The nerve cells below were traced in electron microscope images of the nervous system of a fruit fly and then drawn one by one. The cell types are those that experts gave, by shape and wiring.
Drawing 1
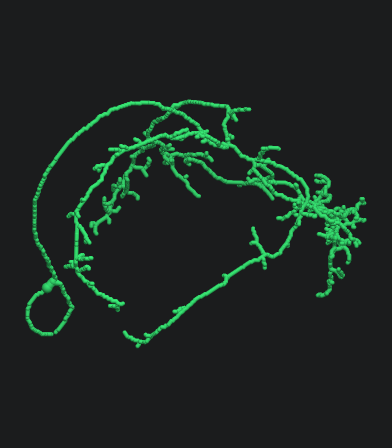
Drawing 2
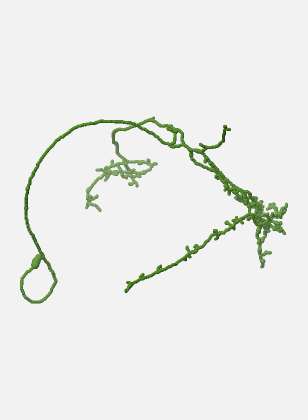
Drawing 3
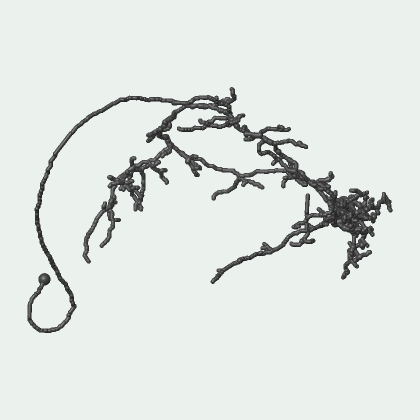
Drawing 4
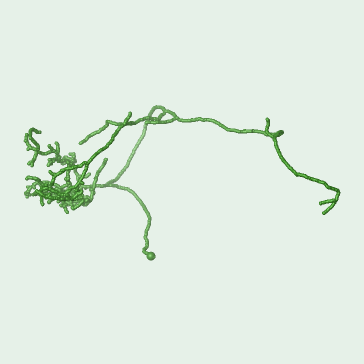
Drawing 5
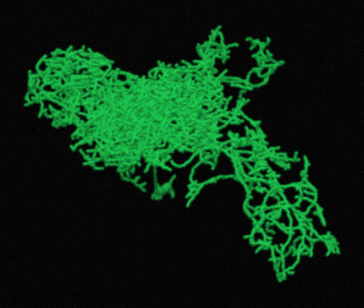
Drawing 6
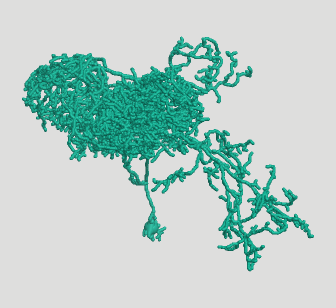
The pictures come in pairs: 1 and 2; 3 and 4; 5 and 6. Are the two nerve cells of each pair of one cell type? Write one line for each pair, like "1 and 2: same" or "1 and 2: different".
1 and 2: same
3 and 4: different
5 and 6: same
